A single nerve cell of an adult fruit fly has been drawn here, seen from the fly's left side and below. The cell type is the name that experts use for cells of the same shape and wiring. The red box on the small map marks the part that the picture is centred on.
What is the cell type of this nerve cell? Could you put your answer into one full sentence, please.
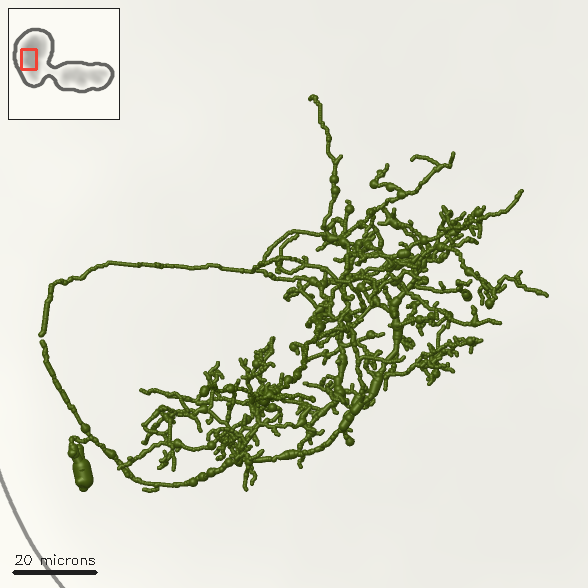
It is as AVLP288 that this nerve cell is typed.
